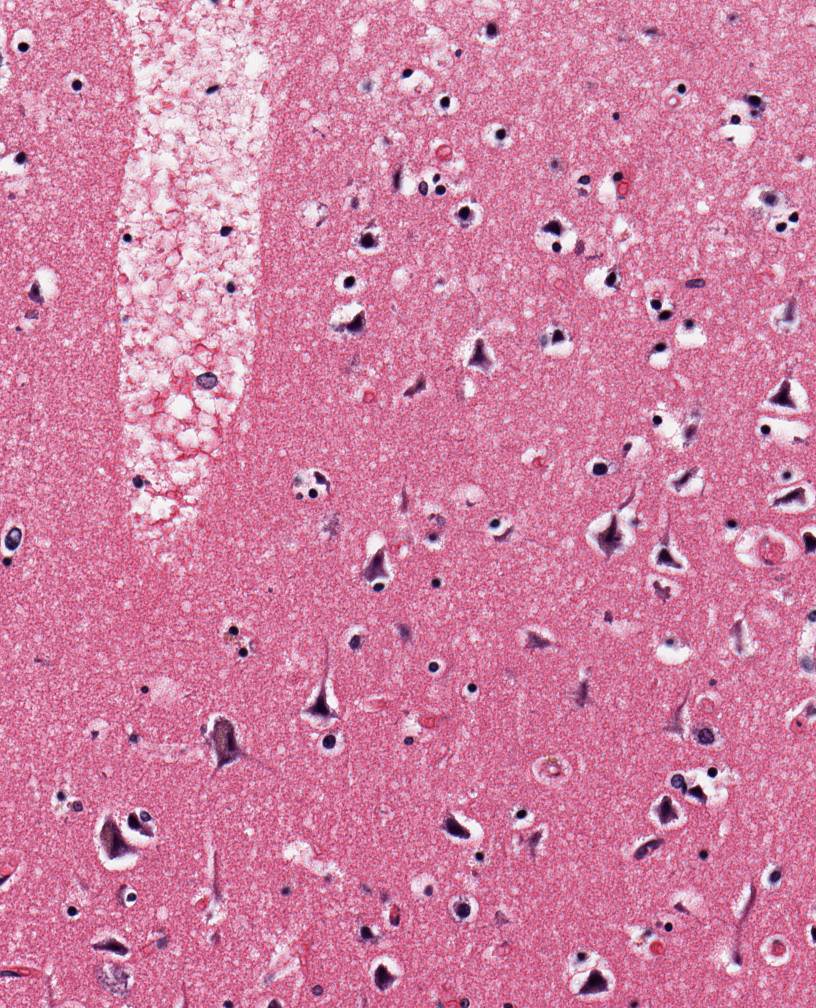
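Cerebral cortex. Much of the field is a finely granular pink fibrillary matrix without epithelium, glands or other organised units. In the upper left, note a vertical, elongated pale band, bubbly and vacuolated, with few nuclei. Neurons with triangular, pyramidal cell bodies lie scattered, mostly in the right and lower parts. Many small, round, dark nuclei without visible cytoplasm sit throughout, some close against neuronal cell bodies.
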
